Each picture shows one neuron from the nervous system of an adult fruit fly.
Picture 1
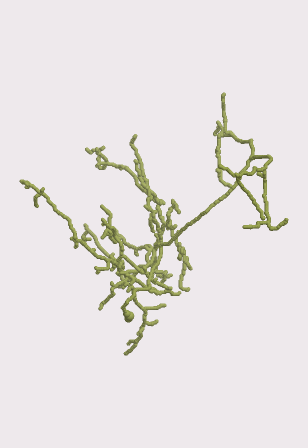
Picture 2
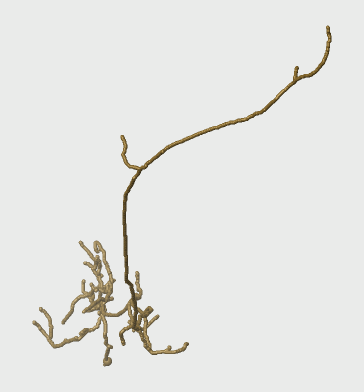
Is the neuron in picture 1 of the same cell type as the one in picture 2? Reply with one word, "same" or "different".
different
